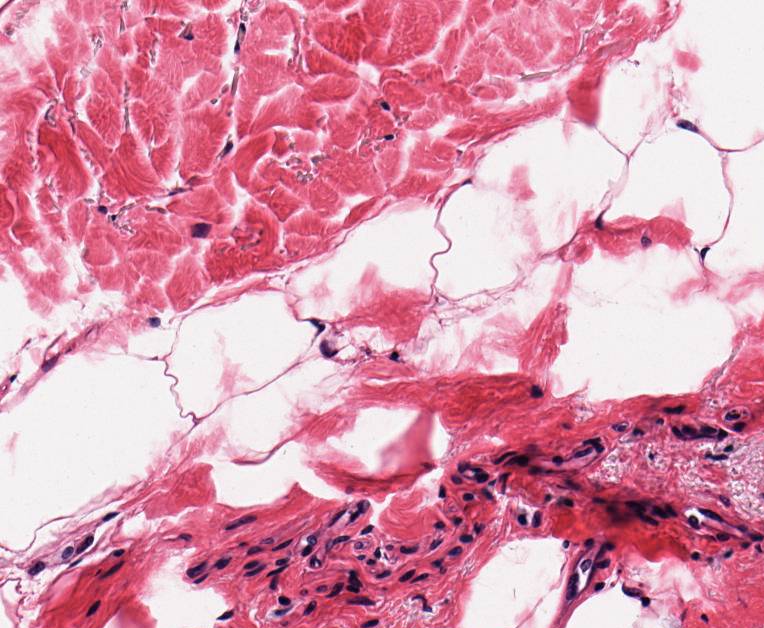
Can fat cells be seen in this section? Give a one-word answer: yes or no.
Yes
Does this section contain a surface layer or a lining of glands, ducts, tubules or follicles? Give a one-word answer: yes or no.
No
